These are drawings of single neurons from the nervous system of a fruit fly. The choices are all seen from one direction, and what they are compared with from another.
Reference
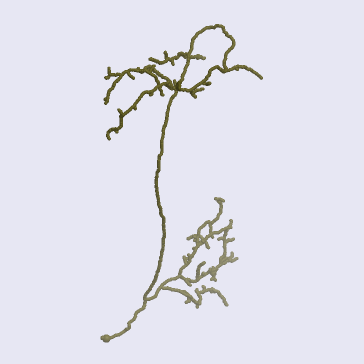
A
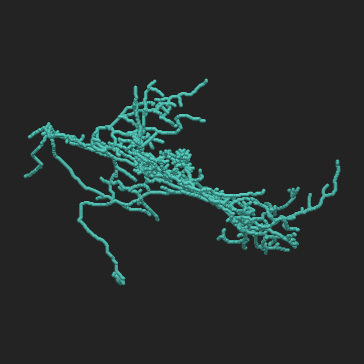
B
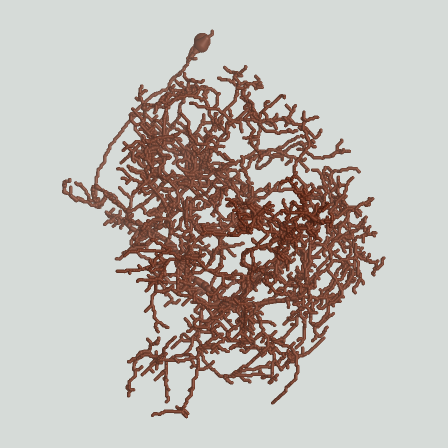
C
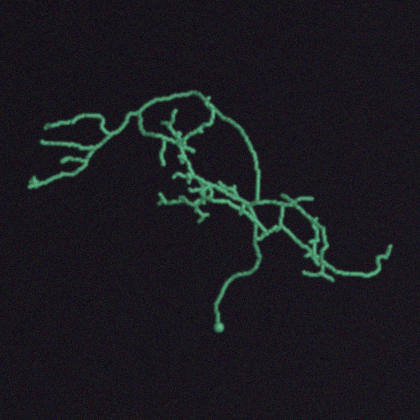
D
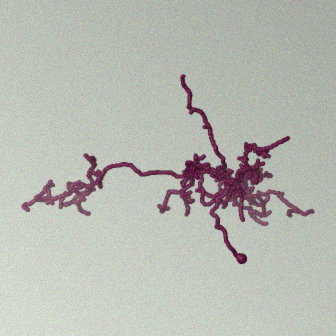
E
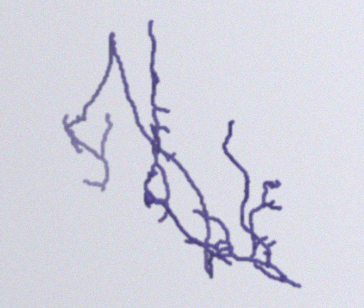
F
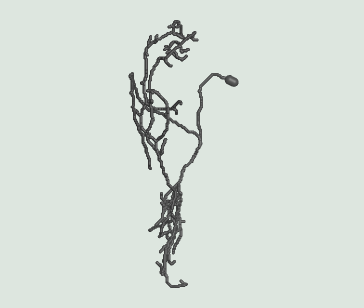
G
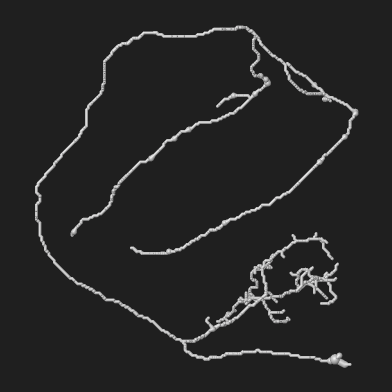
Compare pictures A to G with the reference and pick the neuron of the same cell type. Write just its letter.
F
